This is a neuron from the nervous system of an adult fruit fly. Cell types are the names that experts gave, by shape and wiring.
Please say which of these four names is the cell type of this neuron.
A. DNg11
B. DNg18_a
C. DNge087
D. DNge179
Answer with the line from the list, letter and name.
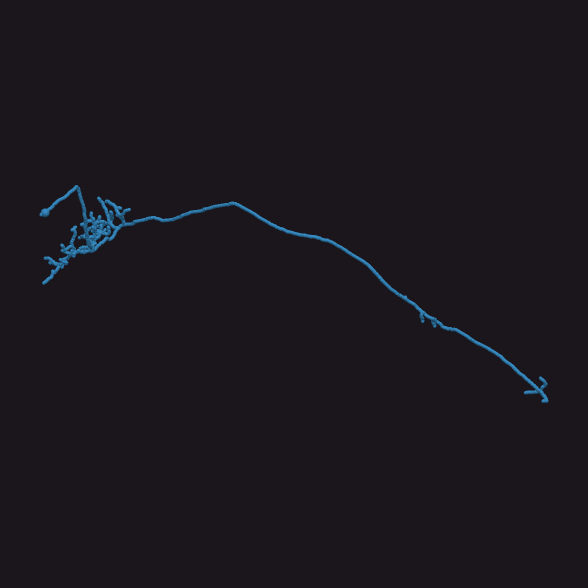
B. DNg18_a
